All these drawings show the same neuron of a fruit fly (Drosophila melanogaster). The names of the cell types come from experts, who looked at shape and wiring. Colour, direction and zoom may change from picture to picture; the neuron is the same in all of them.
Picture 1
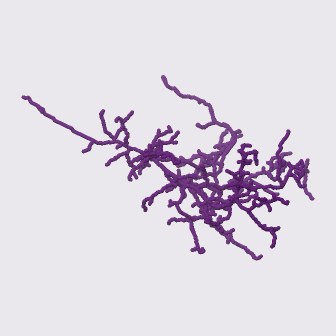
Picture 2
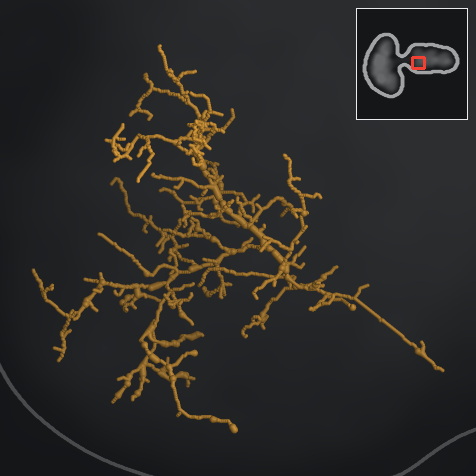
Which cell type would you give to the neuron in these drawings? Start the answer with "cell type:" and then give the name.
cell type: IN20A.22A035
